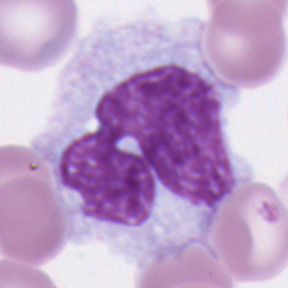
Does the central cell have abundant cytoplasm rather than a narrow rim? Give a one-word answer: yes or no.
Yes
